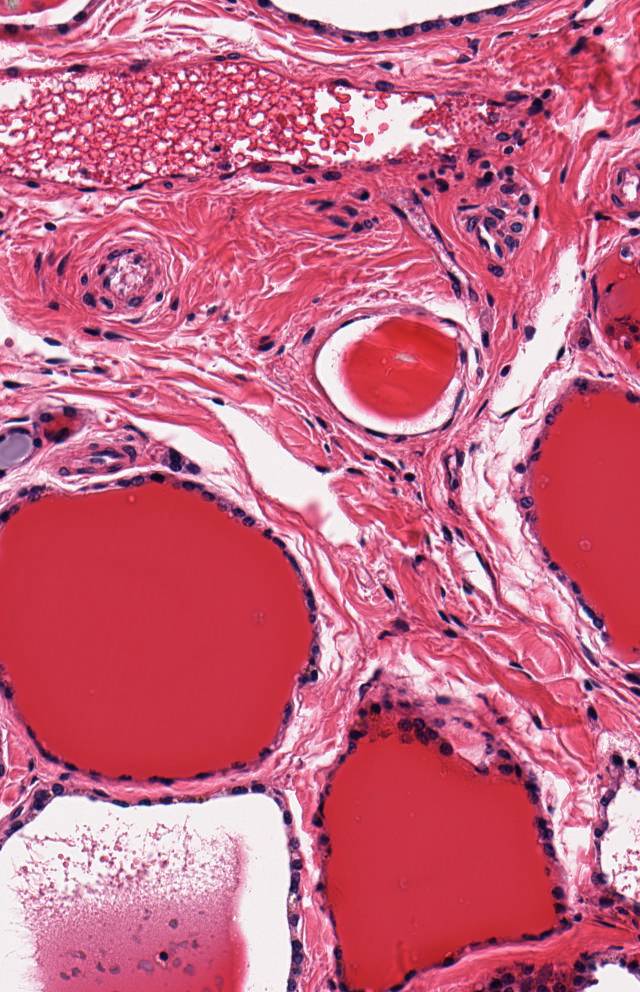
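Thyroid: rounded follicles of varying size fill the lower half and right edge, with mostly fibrous stroma above. Most hold homogeneous deep pink material; a single layer of flattened to low cuboidal cells with small dark nuclei lines them.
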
